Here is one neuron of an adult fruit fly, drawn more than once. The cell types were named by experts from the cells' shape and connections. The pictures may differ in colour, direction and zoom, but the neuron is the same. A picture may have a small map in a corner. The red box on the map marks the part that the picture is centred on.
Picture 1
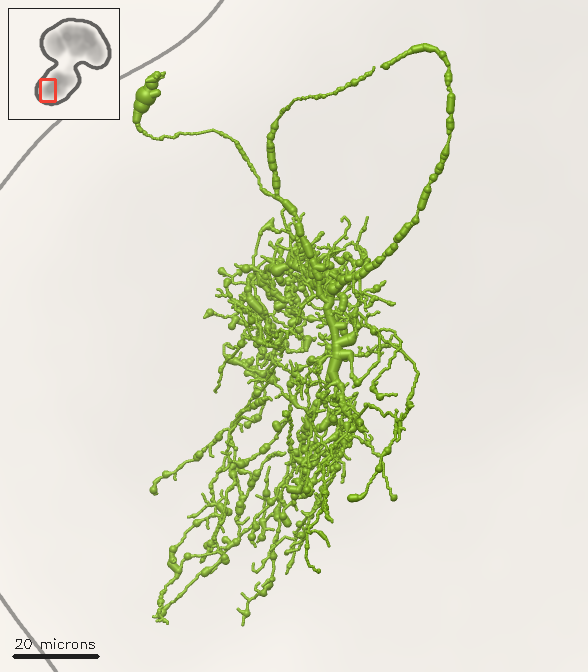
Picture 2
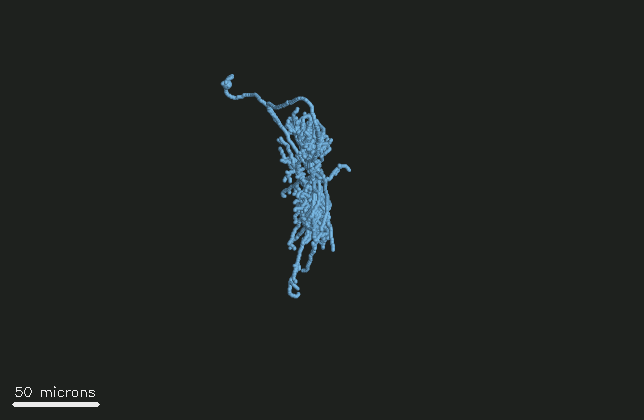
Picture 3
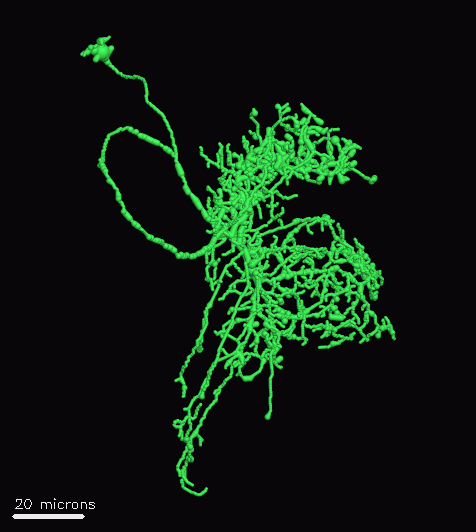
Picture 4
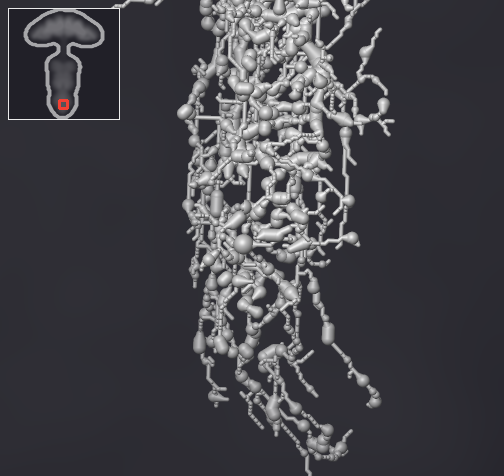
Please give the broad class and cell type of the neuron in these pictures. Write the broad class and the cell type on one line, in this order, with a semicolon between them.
nerve-cord intrinsic neuron; INXXX213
